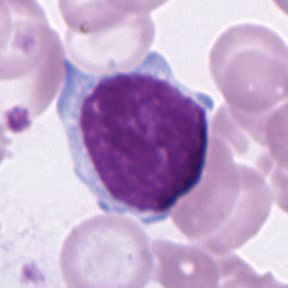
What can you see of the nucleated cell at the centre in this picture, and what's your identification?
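Nucleus roughly oval, smooth-edged, without lobes or deep notch. It fills most of the cell, leaving a scant pale blue rim of cytoplasm. Cytoplasm free of visible granules and of vacuoles. Cell is a typical lymphocyte.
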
